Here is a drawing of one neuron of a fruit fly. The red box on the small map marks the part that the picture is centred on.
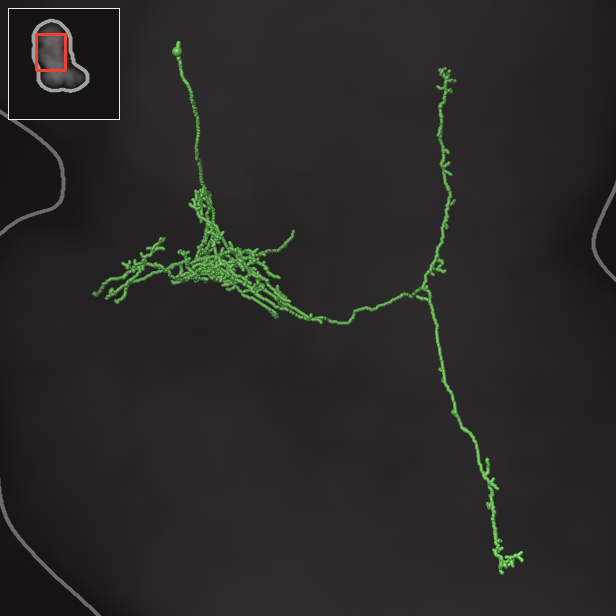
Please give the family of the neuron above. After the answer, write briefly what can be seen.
Its family is hemilineage VESa2. This is a central-brain intrinsic neuron. Its cell body lies at the upper left of the picture. The picture shows dozens of branch ends.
